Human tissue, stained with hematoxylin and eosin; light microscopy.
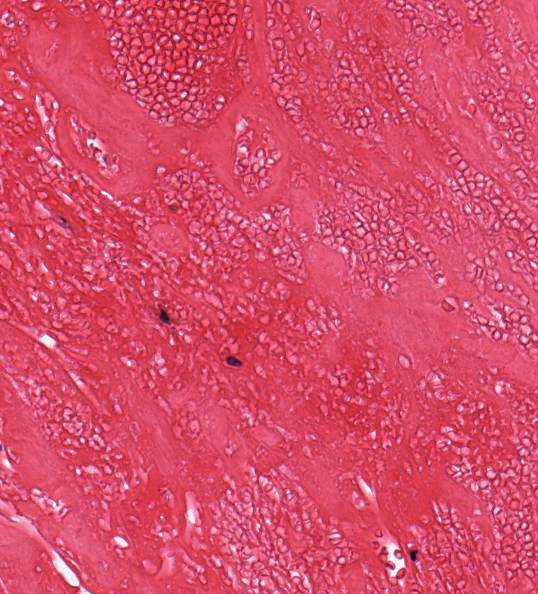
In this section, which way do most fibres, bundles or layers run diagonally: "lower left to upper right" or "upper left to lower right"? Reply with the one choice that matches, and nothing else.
Upper left to lower right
